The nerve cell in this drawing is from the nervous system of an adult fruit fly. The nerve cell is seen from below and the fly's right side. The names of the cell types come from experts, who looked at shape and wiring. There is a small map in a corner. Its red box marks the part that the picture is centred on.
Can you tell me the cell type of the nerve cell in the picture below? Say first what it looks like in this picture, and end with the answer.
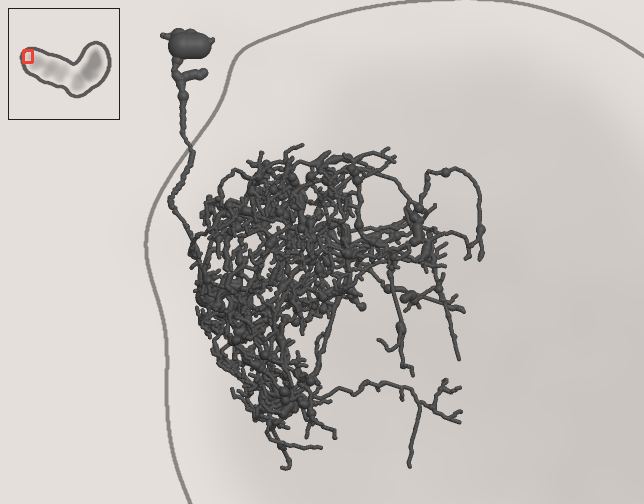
The cell body is at the upper left of the picture. As drawn here it is taller than it is wide. Its broad class is nerve-cord intrinsic neuron. It is of cell type INXXX184.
